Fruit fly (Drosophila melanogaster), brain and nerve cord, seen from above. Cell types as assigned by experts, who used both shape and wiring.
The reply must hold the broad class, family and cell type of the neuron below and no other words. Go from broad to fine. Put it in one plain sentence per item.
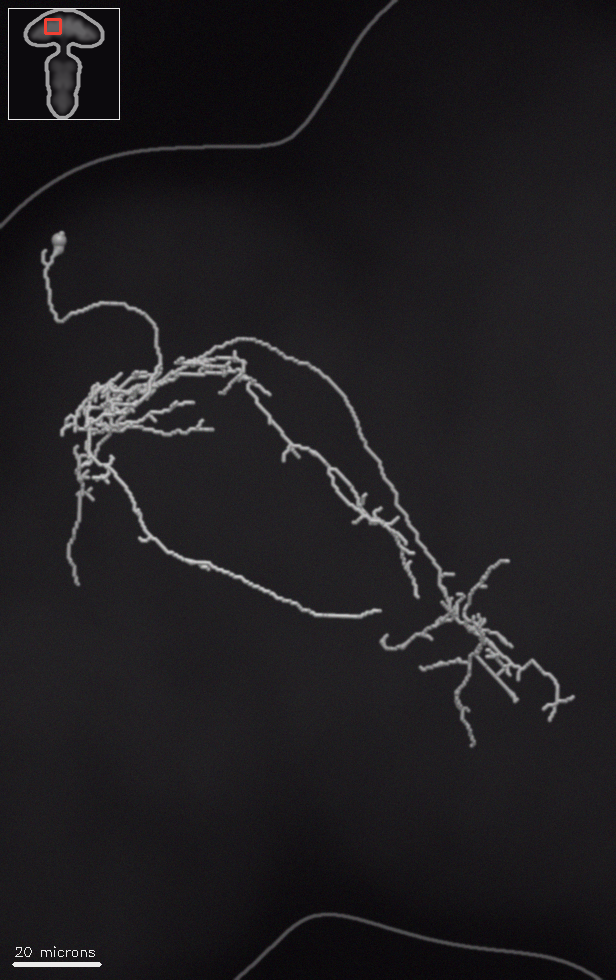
A central-brain intrinsic neuron of hemilineage SLPa&l1_anterior, type CB3932.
